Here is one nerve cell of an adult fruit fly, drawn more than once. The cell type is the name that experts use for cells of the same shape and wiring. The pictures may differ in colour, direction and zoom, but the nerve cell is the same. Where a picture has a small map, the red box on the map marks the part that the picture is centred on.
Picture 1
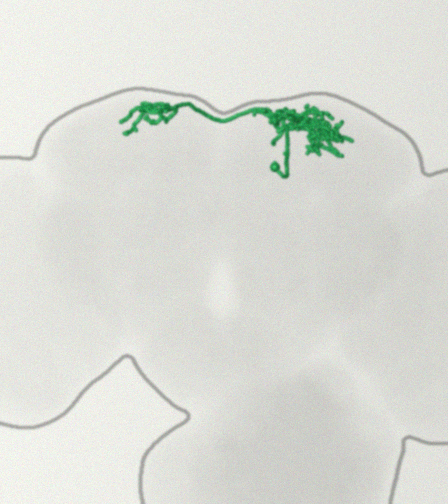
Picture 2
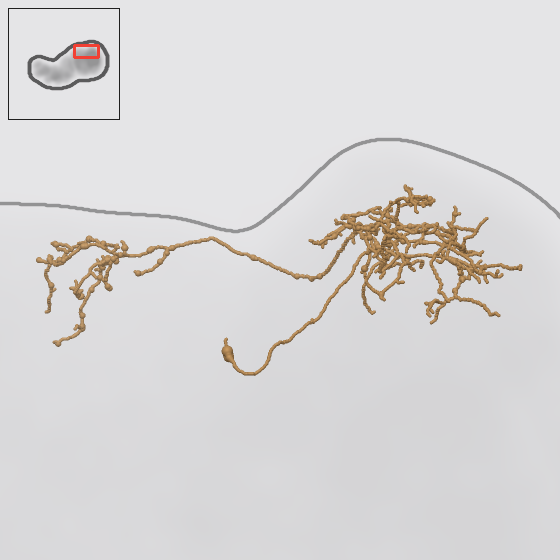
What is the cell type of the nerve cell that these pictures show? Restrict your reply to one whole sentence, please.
So far as cell type goes, this nerve cell is SIP076.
